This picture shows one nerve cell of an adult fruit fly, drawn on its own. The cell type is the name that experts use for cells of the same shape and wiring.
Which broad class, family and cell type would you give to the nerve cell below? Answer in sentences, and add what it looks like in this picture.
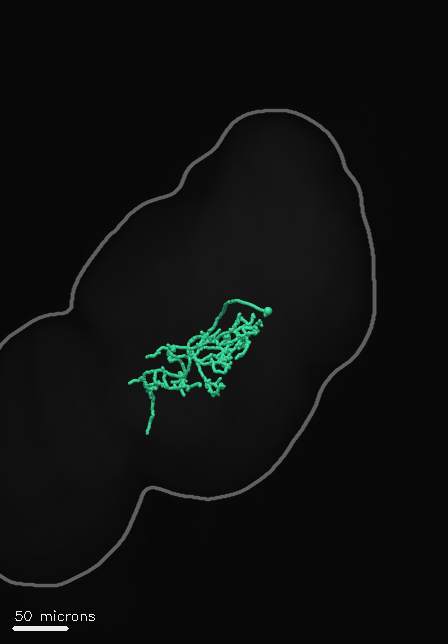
This is a central-brain intrinsic neuron. Its family is hemilineage AOTUv1_ventral. Its cell type is LAL021. The cell body can be seen in the middle of the picture. From left to right in the picture it spans about 130 microns.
